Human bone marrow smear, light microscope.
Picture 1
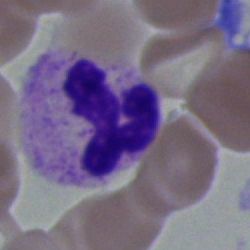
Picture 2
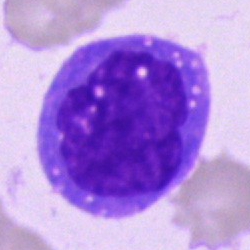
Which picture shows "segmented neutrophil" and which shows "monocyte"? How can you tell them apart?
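Picture 1 is the segmented neutrophil, and picture 2 is the monocyte. In the first, the nucleus lies toward the right side of the cell, with dense, dark purple chromatin. Its cytoplasm is plentiful and pale lilac, with fine purple granules scattered through it. In picture 2 the nucleus fills most of a smooth, roughly oval cell. The cytoplasm is blue, with a few small clear round dots near the upper right edge.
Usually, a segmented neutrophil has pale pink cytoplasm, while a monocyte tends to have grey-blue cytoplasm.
The pale cytoplasm in one and blue in the other set them apart.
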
